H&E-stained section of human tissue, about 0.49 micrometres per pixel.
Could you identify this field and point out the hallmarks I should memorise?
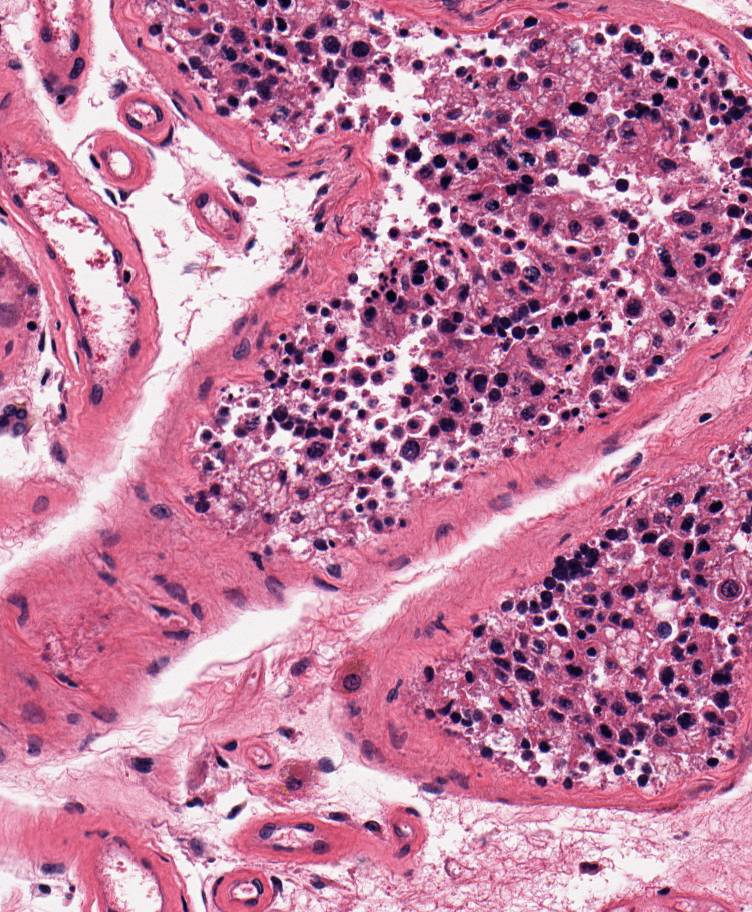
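Seminiferous tubule.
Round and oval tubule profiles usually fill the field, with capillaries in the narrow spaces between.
Tissue between tubular profiles and small vessels is pale, loose and wispy. Thick pink walls bound each profile, with elongated nuclei parallel to their length. Inside, cells lie loosely apart, separated by clear spaces and pale pink granular material.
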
